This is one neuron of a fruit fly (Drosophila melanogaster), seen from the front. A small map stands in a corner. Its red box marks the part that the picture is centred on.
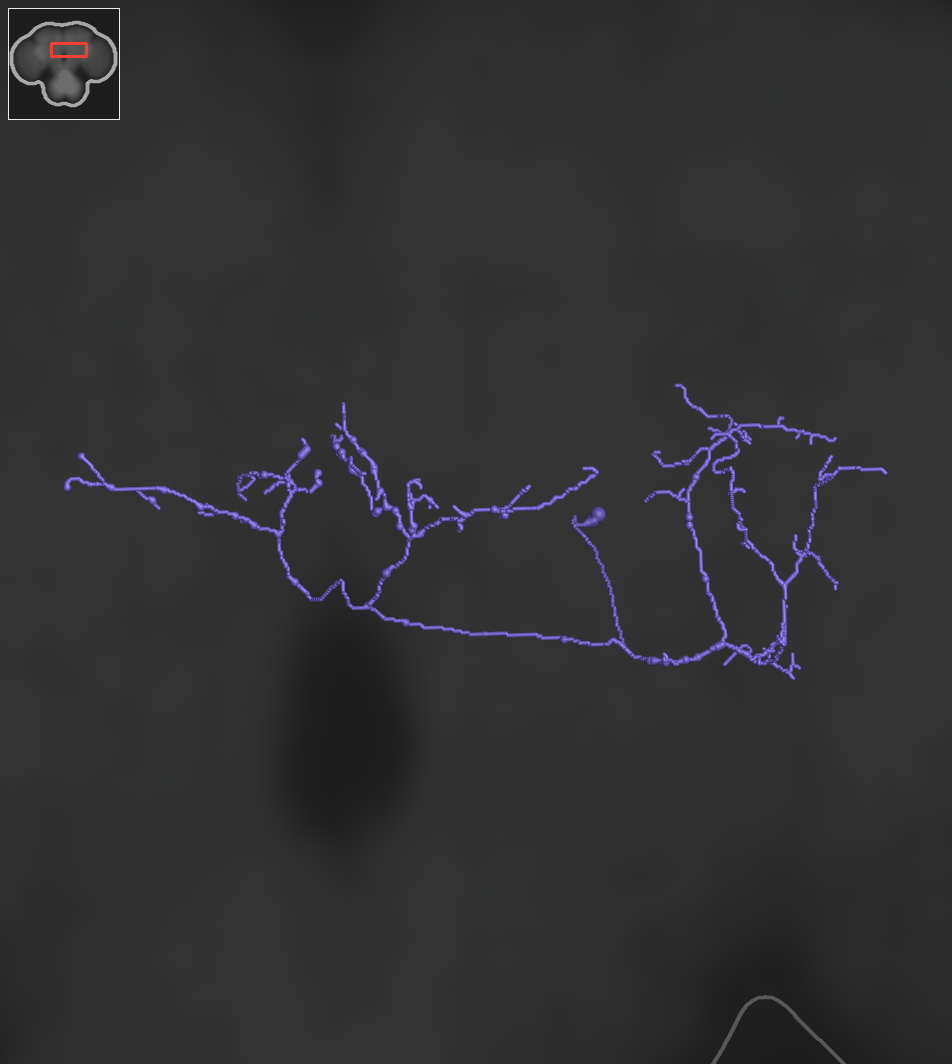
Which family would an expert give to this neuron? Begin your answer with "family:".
family: hemilineage DM6_ventral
